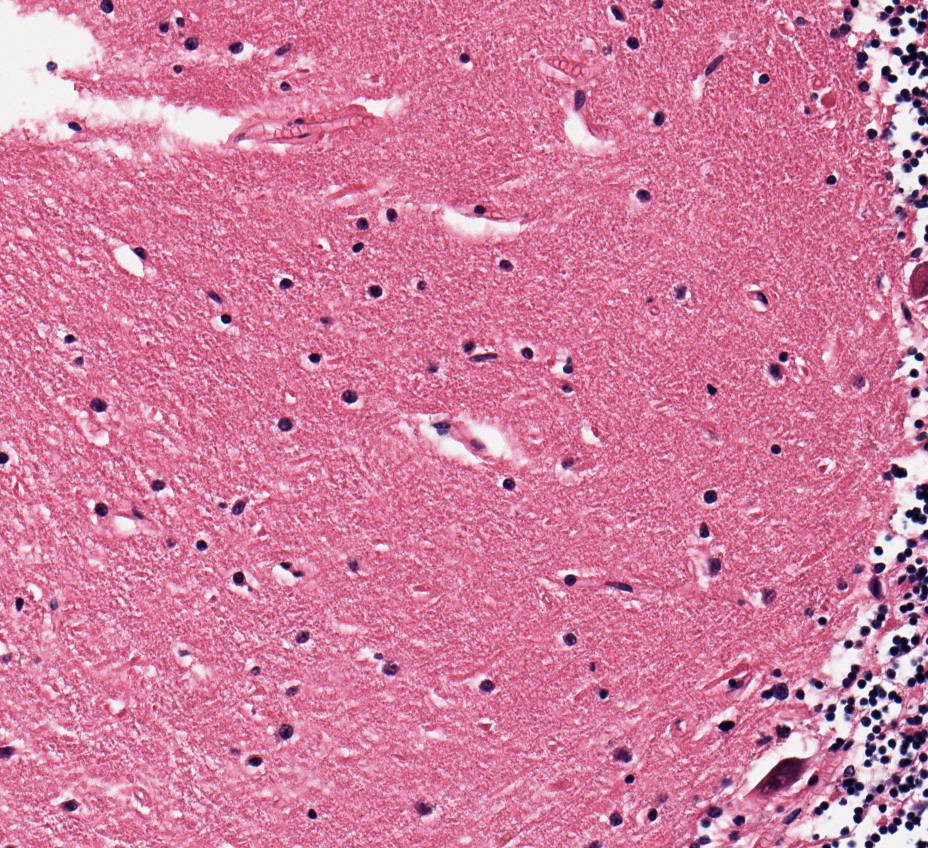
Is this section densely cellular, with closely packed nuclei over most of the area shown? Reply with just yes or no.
No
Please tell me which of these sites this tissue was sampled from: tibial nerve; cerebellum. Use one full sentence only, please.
The tissue fragment was taken from the cerebellum.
